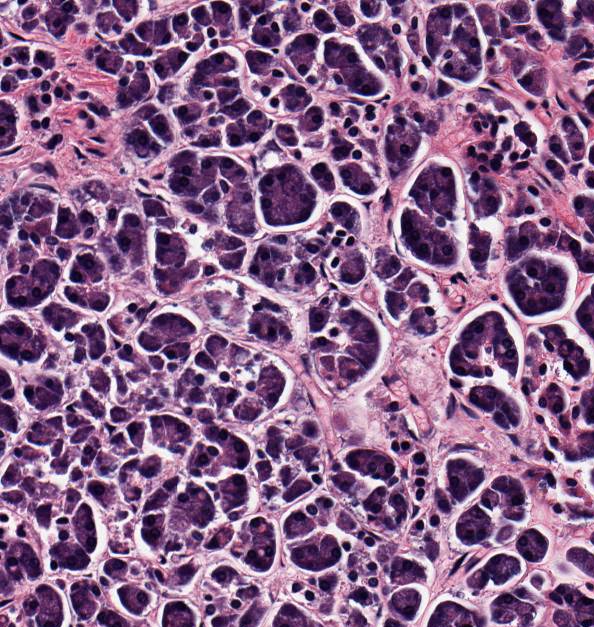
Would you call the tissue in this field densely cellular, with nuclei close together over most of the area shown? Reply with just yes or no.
Yes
